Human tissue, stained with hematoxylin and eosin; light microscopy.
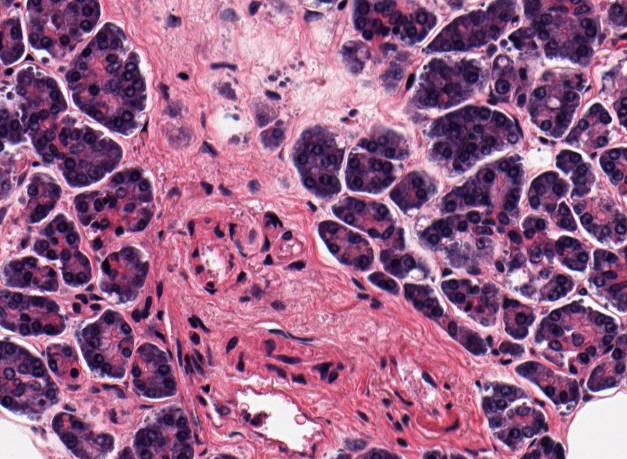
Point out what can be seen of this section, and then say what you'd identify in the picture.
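Hmm, the acinar cells have deeply purple, strongly basophilic cytoplasm. Their round, dark nuclei sit mostly toward the outer edge of each acinus. A central band is made of wavy pink collagen fibres with scattered spindle-shaped nuclei. Near the centre, inside that band, sits a small round structure: narrow lumen, cuff of surrounding cells. So this is pancreas.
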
